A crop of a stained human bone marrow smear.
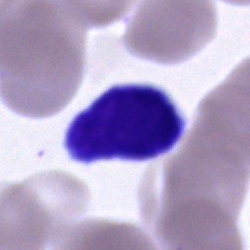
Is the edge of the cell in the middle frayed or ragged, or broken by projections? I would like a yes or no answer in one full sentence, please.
No, what this cell has is a smooth outline, not a rough one.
